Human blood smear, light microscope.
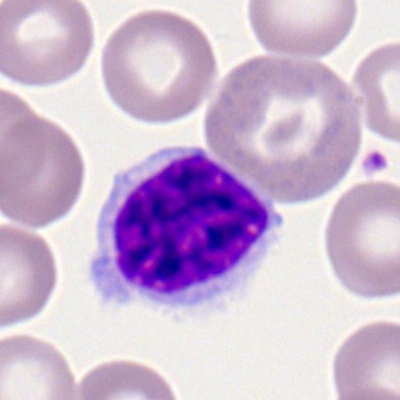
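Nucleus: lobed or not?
A single unlobed mass.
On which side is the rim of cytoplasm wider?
The left; the cytoplasm is pale blue.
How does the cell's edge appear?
Ragged, with small irregular projections.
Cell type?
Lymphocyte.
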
